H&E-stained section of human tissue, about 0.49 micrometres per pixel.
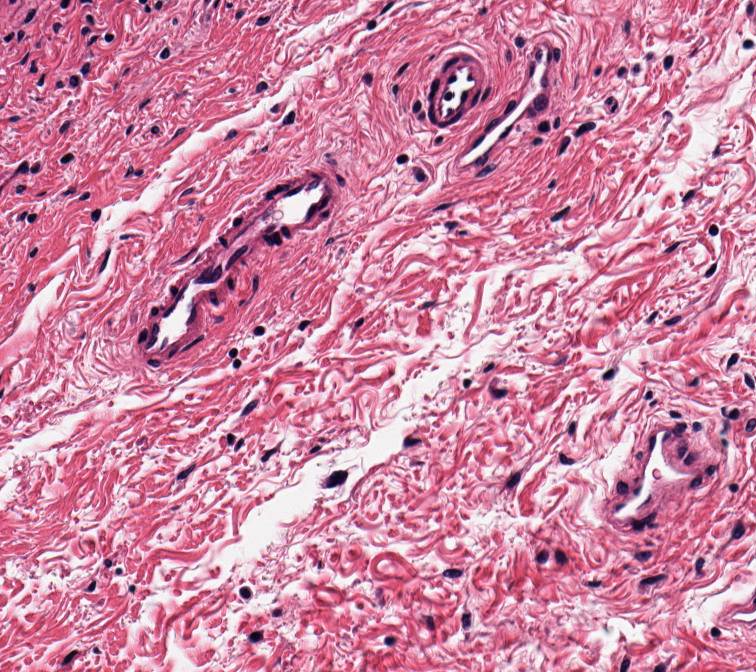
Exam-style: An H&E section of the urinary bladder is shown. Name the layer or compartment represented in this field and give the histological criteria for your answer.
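This one is loose connective tissue. Its collagen bundles run mostly diagonally, from lower left toward upper right. In the lower right they loosen into separated wavy fibres, while the upper left is more compact.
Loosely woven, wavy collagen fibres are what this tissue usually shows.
Left of centre, an elongated channel with a slit-like lumen follows the same diagonal, and no fat cells appear anywhere.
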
